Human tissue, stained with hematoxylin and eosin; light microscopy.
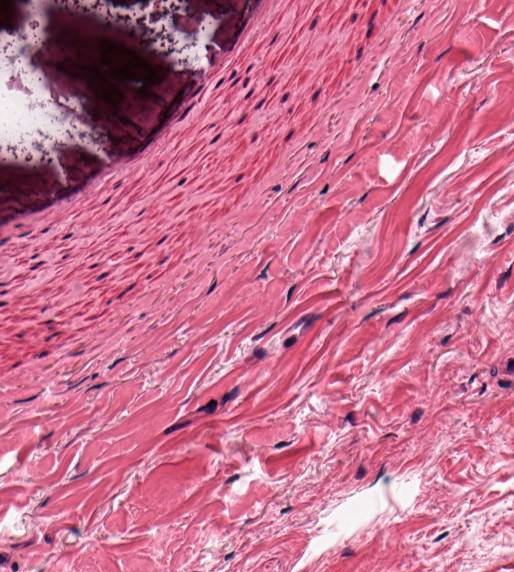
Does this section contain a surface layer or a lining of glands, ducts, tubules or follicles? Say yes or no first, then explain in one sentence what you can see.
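No. No epithelium is present anywhere in the field.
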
